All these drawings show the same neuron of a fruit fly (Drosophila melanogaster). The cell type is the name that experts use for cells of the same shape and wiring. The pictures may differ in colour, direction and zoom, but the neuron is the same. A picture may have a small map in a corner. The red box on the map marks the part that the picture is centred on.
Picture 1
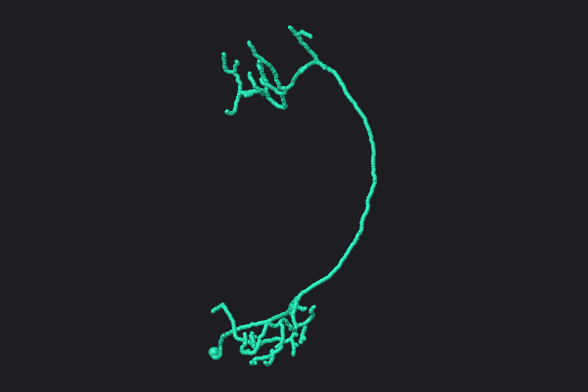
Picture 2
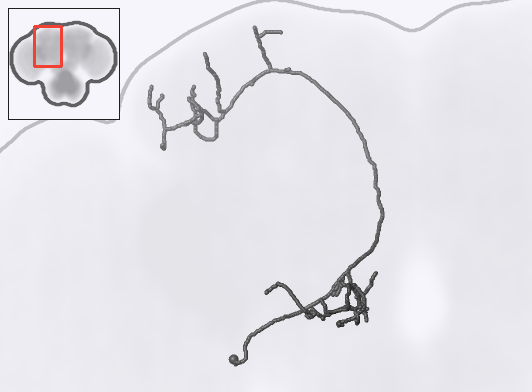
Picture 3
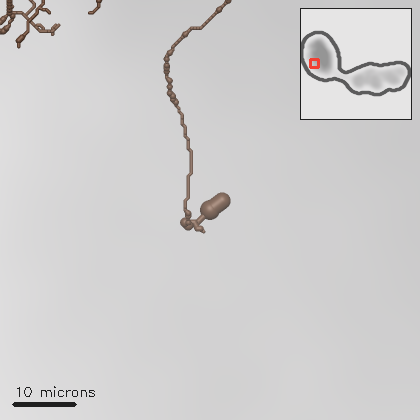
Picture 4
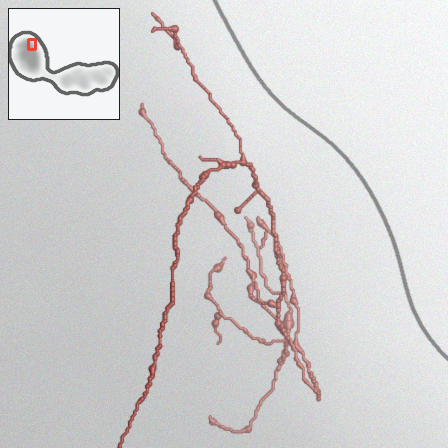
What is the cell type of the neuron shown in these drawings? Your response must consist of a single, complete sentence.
It is M_lvPNm38 that names the cell type of this neuron.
